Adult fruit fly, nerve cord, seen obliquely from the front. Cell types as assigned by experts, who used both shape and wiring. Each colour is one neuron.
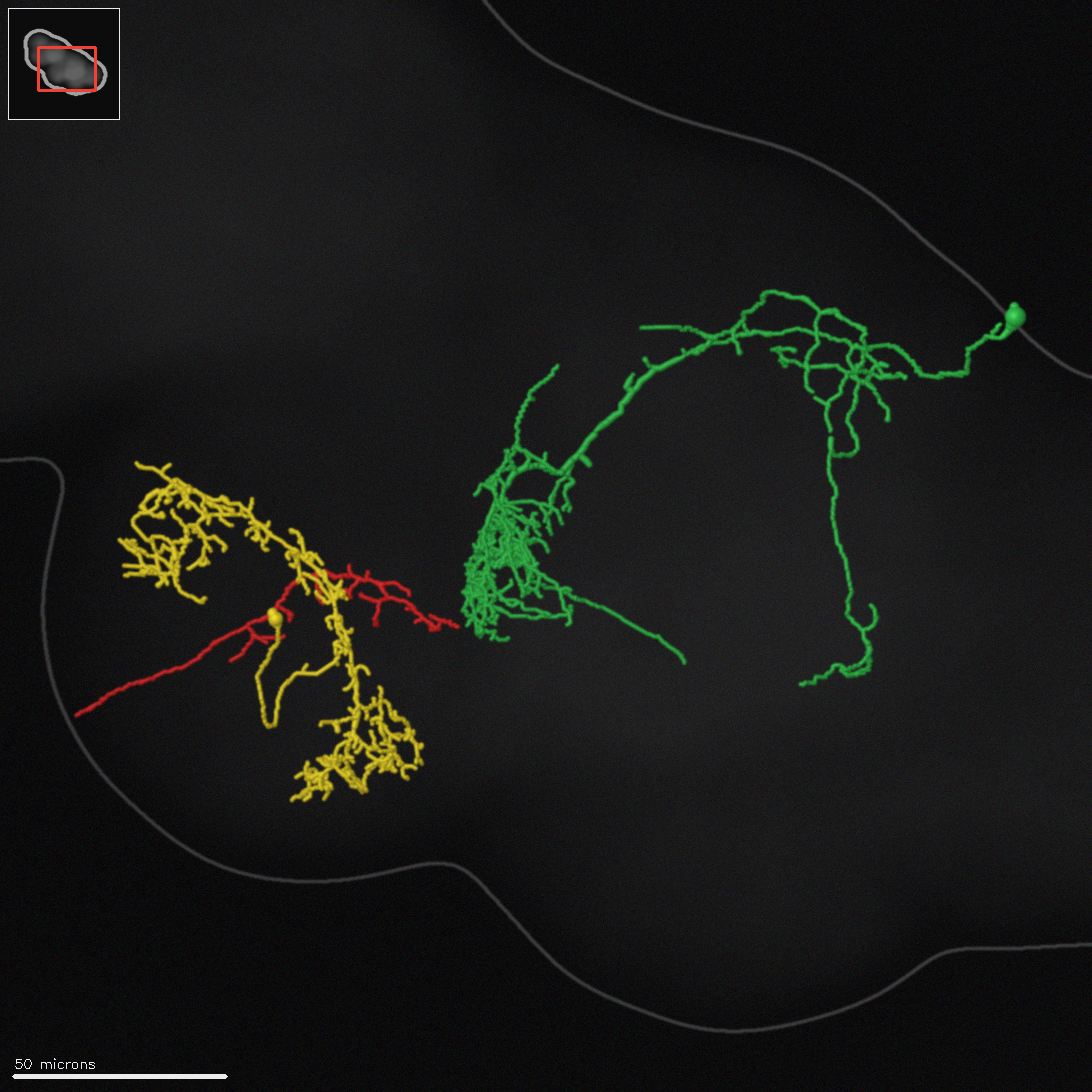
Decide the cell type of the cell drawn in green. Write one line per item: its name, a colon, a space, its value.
cell type: IN17A079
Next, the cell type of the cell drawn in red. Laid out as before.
cell type: SNta43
